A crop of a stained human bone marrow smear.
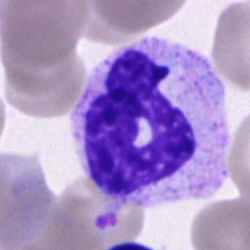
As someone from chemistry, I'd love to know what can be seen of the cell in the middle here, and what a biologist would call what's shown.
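Nucleus folded into a ring, small clear hole near its centre. Small pointed projection from the upper right of the nucleus. Chromatin dark purple, clumped, paler patches between clumps. Cytoplasm pale lilac-grey. Cell: band neutrophil.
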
